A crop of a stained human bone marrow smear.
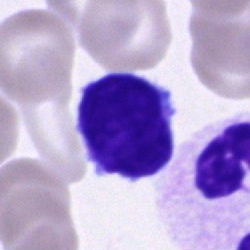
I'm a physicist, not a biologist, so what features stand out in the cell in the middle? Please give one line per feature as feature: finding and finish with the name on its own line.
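Nucleus: fills almost the whole cell
Chromatin: dense, dark purple
Cytoplasm: scant, a thin rim at most
Edge: small blunt projections sticking out at upper right
Cell: lymphocyte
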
